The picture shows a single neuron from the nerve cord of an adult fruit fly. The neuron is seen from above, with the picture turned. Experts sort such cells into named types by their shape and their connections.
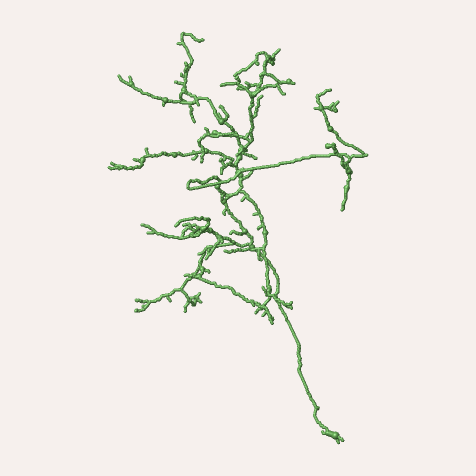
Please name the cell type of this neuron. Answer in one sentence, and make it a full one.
It is IN09B058 that names the cell type of this neuron.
